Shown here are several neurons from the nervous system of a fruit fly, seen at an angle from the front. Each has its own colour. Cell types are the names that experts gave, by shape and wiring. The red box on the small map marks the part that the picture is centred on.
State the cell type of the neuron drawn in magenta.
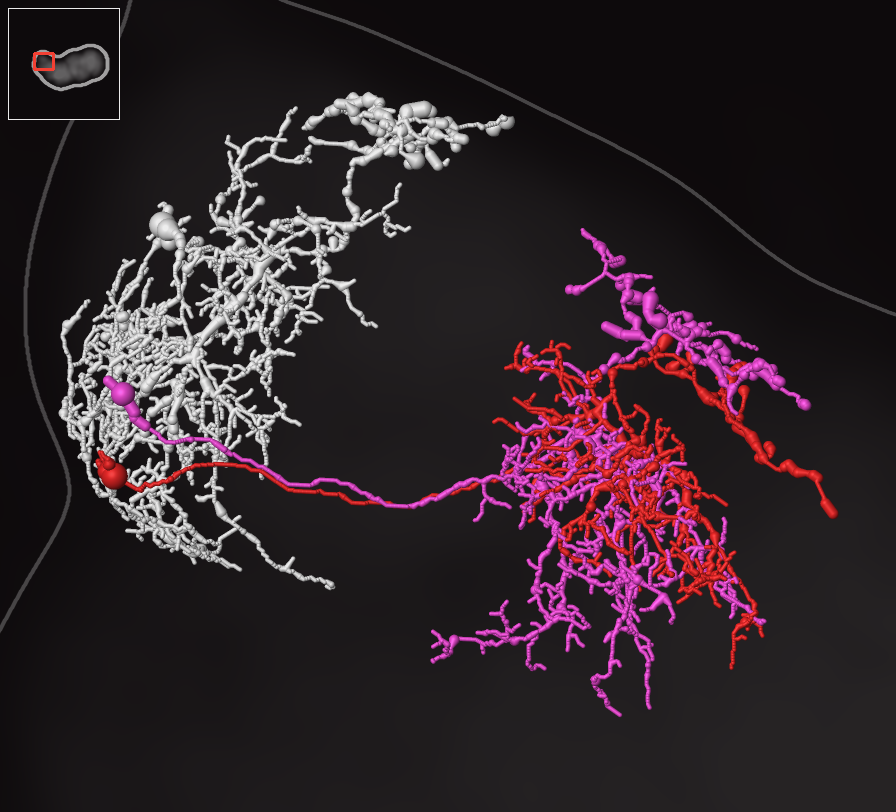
IN06A109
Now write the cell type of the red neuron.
IN06A117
